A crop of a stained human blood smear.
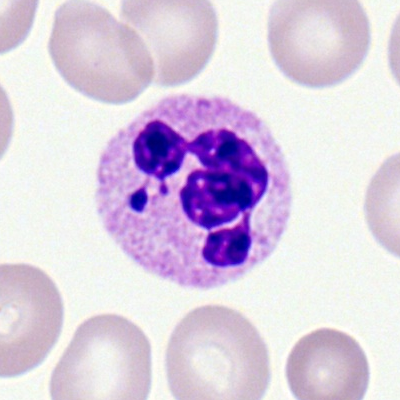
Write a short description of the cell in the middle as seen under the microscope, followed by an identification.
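Looking at the edge first, I see a round outline that stays smooth all the way around. The nucleus is divided into several lobes, and thin strands join them. Scattered evenly through the cytoplasm are fine, small pinkish-violet granules. I find no vacuoles in that cytoplasm. So this is a segmented neutrophil.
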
